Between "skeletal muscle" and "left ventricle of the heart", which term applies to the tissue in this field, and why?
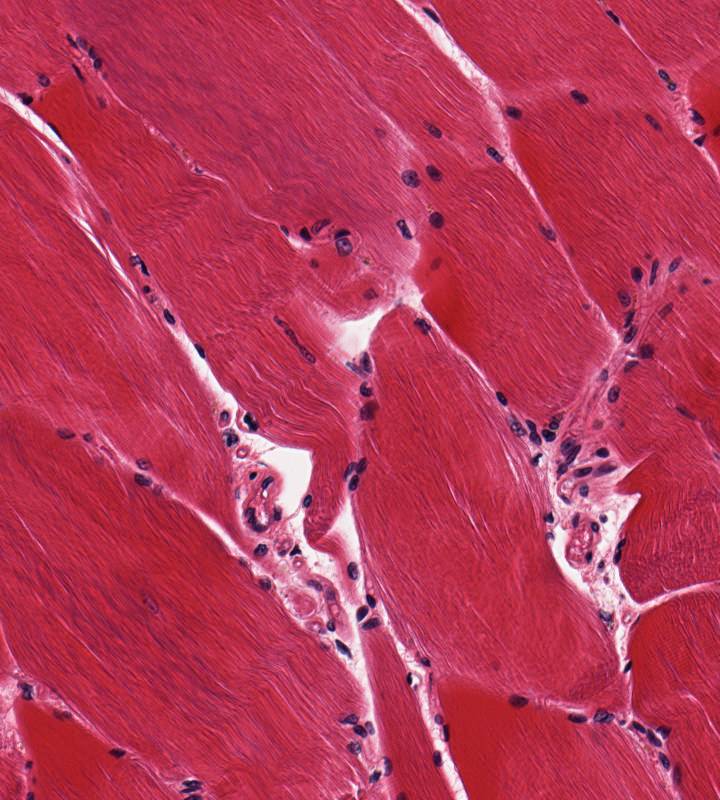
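This is skeletal muscle, not the left ventricle of the heart. First check, the nuclei: small, dark and oval, they lie at the edges of the fibres, not their centres.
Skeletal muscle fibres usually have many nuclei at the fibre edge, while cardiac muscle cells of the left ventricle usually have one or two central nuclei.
The fibres are long, closely packed and eosinophilic, running diagonally from upper left to lower right, with fine parallel lines along their deep red cytoplasm. Last, small blood vessels sit in widened connective tissue between fibres, centre and right.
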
